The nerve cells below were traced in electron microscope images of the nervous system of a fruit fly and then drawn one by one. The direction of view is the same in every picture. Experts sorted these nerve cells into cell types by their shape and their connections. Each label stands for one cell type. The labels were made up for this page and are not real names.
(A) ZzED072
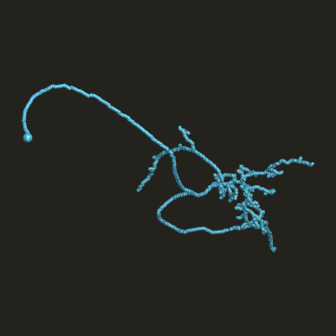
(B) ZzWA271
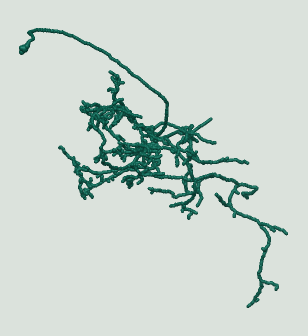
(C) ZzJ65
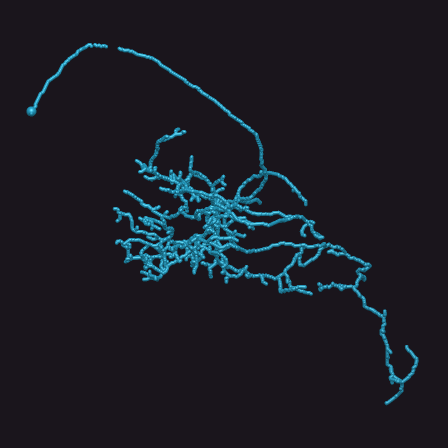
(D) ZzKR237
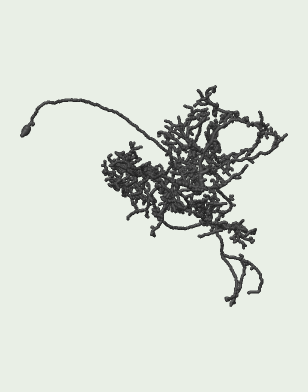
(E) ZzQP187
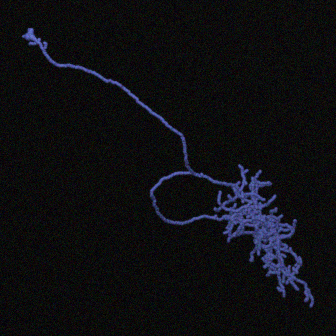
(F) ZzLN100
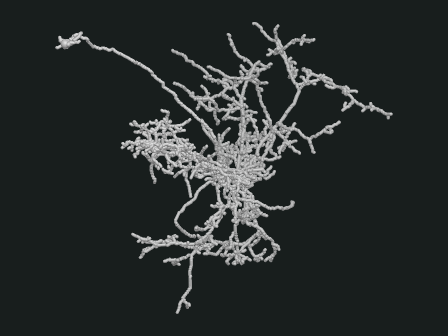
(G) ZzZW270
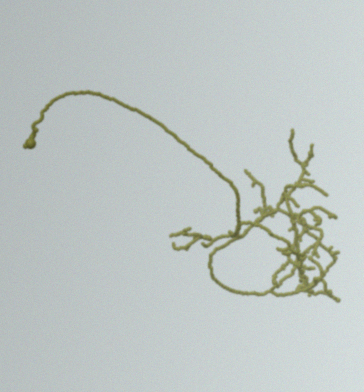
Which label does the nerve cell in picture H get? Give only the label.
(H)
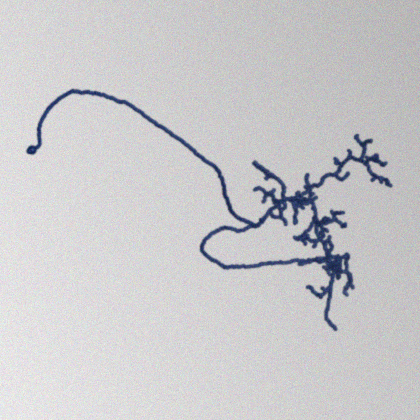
ZzED072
